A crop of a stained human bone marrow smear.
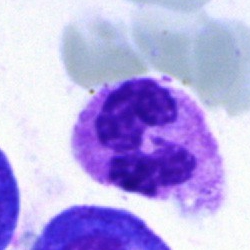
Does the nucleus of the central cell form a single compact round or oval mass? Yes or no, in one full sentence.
No, what the nucleus forms is a horseshoe, C, U or S shape without separate lobes.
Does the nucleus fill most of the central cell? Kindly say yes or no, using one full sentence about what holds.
No, rather than scant, the cytoplasm of the cell is plentiful.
